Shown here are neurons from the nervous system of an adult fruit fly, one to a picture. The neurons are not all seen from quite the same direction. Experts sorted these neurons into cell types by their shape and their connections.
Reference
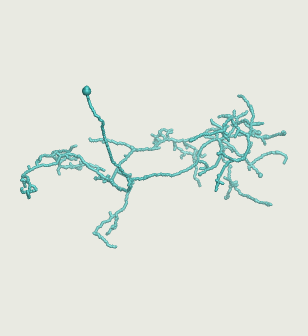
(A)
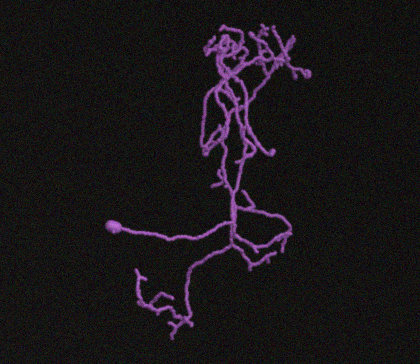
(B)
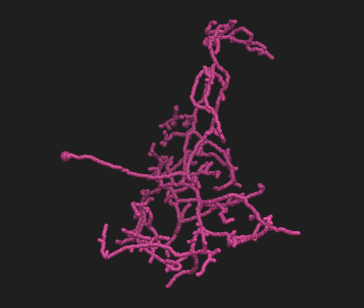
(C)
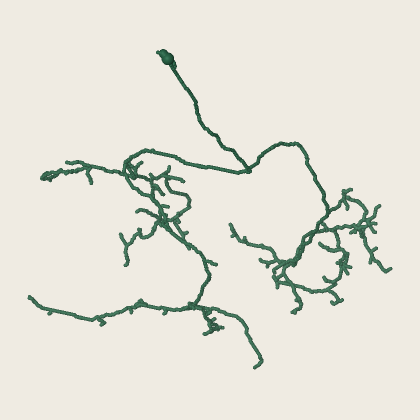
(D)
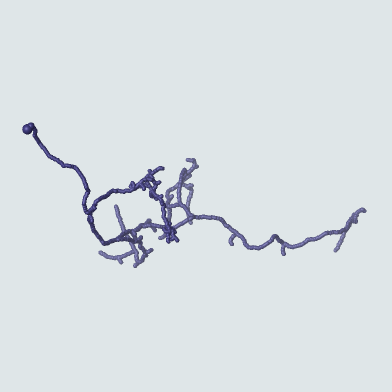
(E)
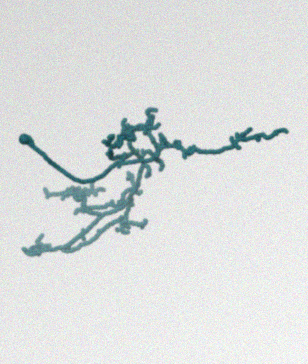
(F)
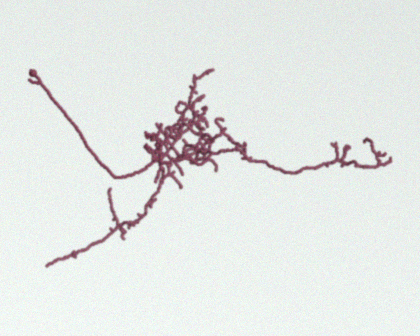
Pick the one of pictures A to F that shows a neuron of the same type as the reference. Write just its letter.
A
